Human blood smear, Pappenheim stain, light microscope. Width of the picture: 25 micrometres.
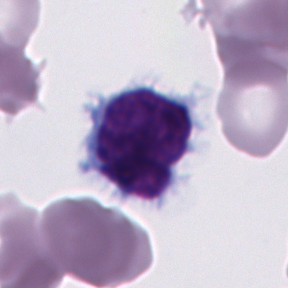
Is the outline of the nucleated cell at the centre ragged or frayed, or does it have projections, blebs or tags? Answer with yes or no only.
Yes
